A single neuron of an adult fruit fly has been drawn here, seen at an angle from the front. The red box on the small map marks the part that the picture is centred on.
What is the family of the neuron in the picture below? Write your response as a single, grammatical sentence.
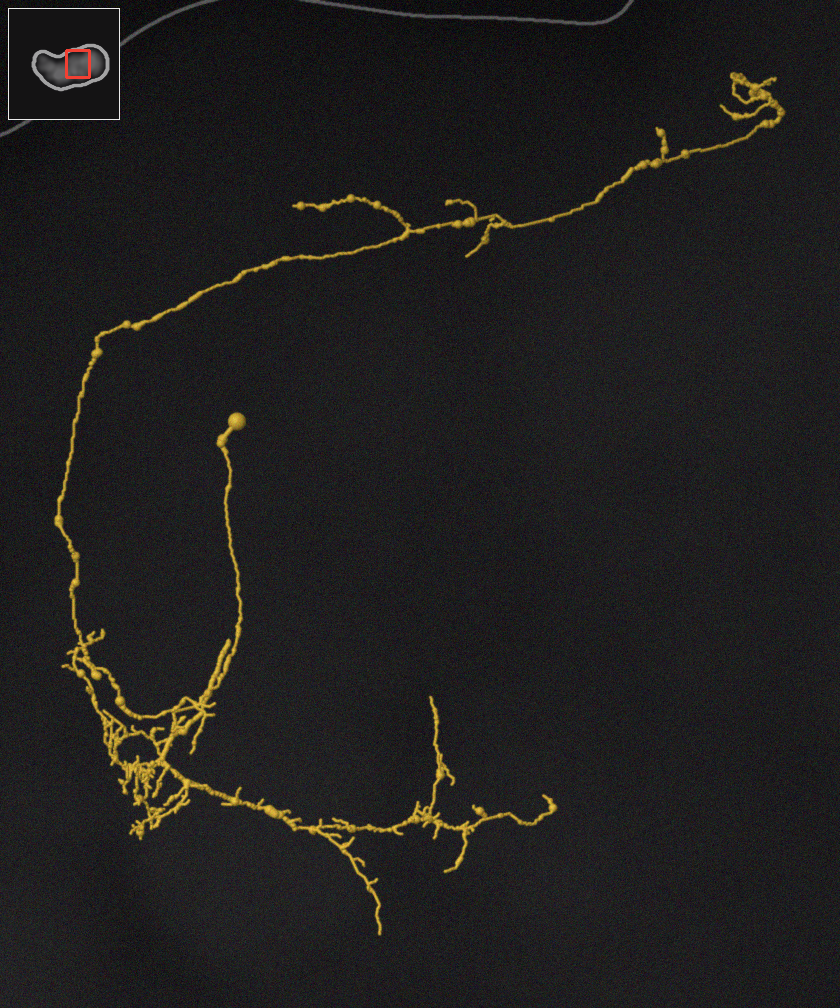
Of family hemilineage DM4_ventral is the neuron in these images.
